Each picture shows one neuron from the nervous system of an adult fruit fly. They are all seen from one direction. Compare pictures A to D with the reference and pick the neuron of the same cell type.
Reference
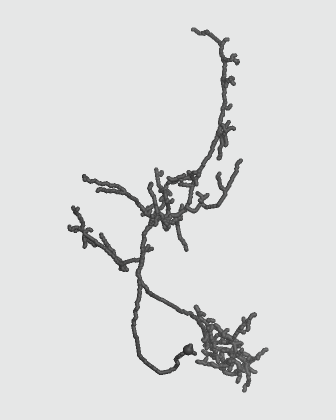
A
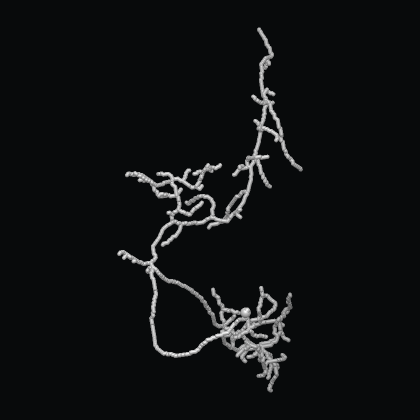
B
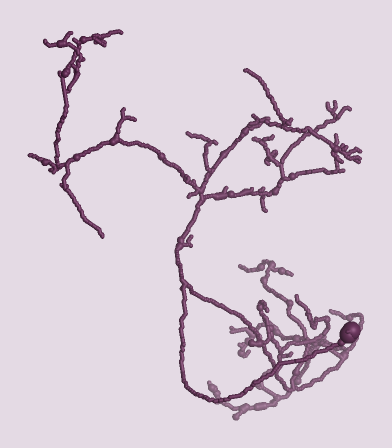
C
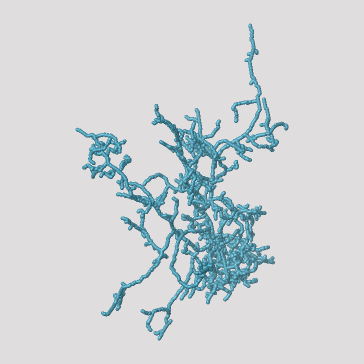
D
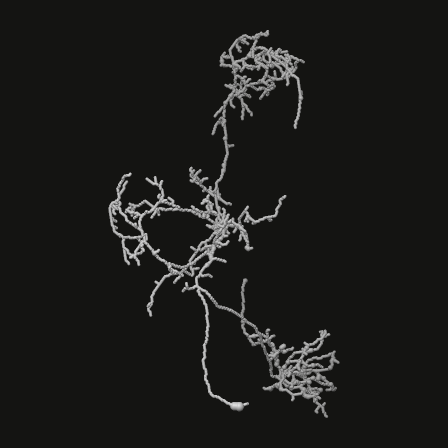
A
